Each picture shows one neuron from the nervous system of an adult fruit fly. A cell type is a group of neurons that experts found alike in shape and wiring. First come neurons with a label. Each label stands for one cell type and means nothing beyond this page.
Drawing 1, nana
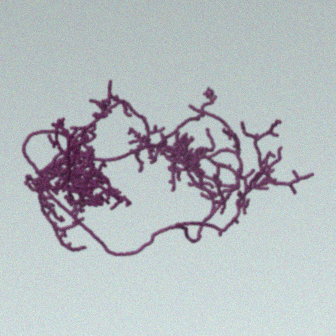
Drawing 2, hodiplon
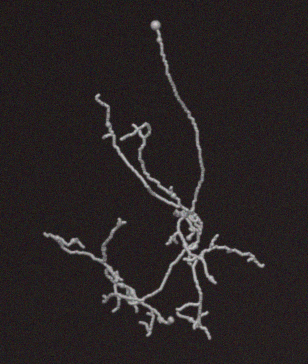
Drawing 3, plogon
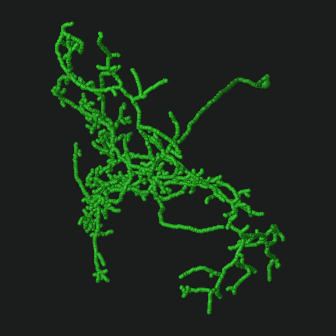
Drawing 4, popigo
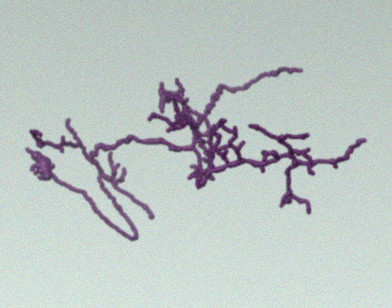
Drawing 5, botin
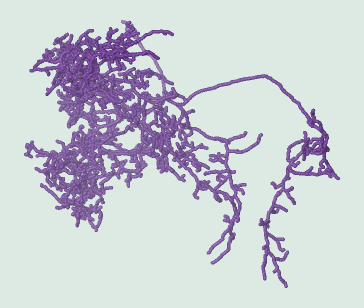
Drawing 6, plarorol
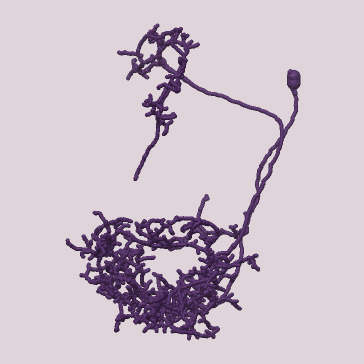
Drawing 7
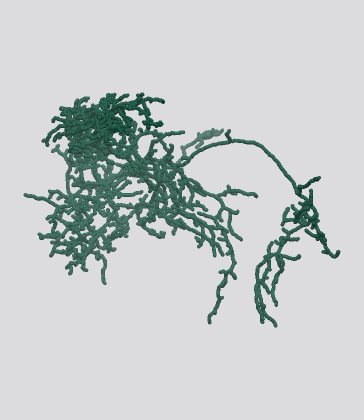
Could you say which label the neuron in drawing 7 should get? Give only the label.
botin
